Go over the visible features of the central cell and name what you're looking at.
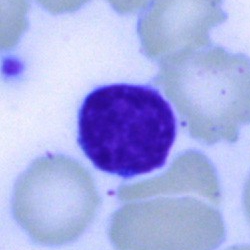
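The nucleus occupies nearly the entire cell. Around it, at most a very thin rim of cytoplasm is visible. No nucleoli can be seen within the nucleus. The cell contains no visible granules. This cell is a lymphocyte.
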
